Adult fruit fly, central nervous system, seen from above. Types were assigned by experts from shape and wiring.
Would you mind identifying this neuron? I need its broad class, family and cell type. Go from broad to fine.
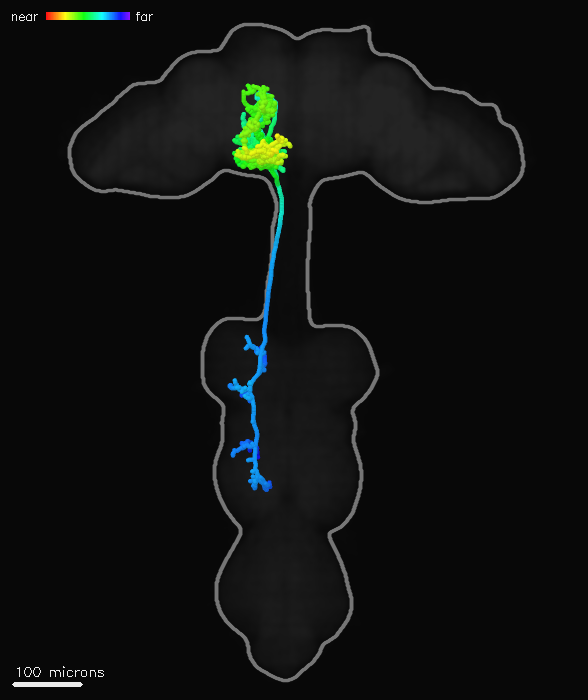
descending neuron; hemilineage MX3; DNg90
